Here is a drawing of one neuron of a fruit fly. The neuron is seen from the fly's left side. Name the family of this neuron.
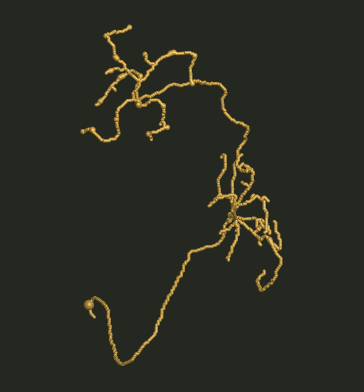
hemilineage VPNl&d1_dorsal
